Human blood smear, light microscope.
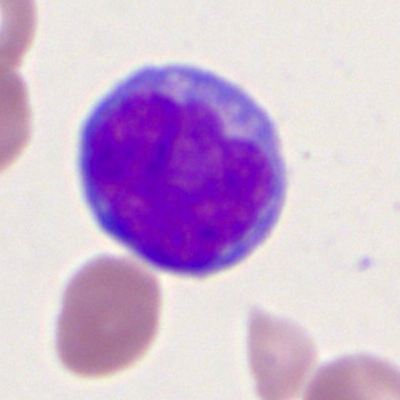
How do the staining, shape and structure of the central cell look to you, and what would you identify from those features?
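Roughly round, with a smooth edge, the cell has a nucleus that fills most of it. A shallow notch lies on the upper right side of the nucleus. The cytoplasm stains blue. The central cell is a myeloblast.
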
